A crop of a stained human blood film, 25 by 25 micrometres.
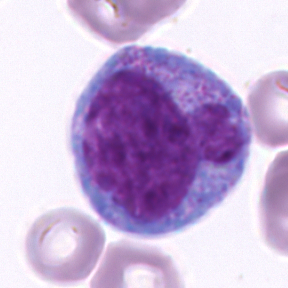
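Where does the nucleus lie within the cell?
Toward the left, filling about 60% of a cell about 16 micrometres across.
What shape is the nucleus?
A notch on its right side sets off a smaller lobe at the right.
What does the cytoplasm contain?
It is pale greyish-blue, with fine reddish-purple granules scattered through it, clearest at the upper right.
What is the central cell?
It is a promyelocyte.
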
